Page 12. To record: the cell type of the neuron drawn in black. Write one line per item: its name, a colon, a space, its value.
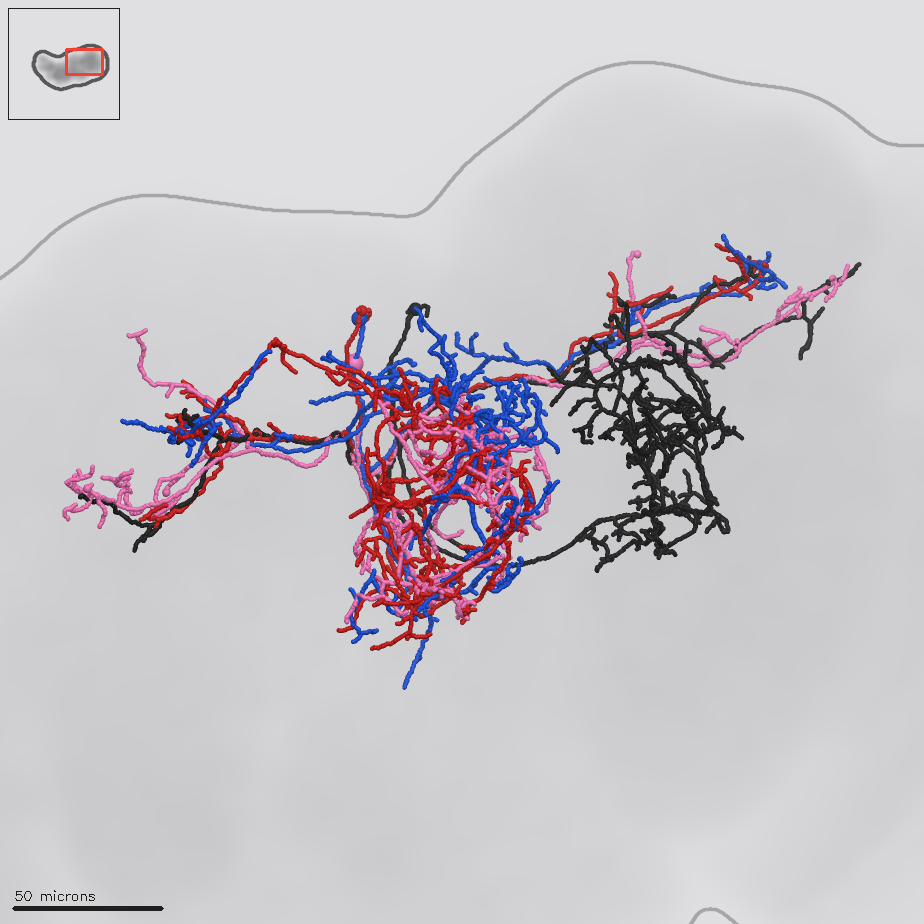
cell type: CRE080_a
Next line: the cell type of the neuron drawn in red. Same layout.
cell type: CRE080_b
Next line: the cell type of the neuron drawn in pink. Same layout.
cell type: CRE080_c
